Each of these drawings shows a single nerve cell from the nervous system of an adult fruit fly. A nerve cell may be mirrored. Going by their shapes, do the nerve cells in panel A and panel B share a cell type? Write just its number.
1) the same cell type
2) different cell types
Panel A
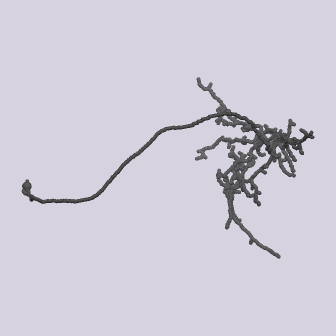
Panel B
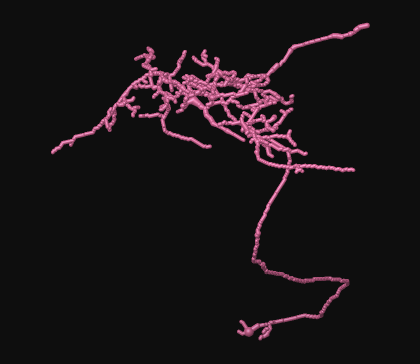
1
